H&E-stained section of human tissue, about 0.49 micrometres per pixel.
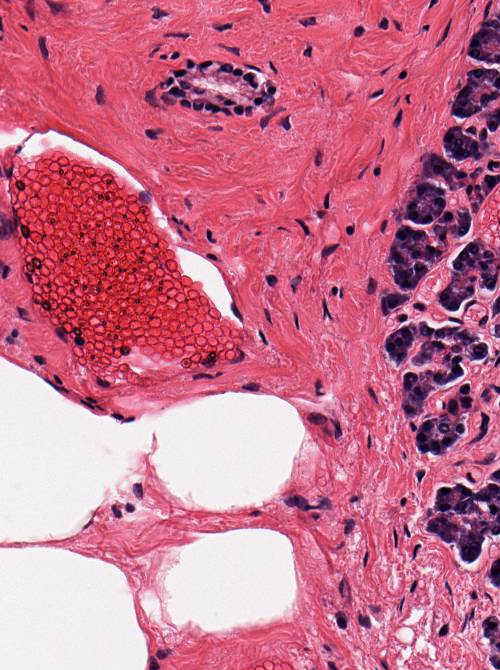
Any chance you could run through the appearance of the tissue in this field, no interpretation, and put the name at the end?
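First, vessels: a thin-walled vessel at the upper left is tightly packed with red blood cells. Next, fat: at the lower left, fat cells appear as large empty rounded spaces with thin septa. Then the right edge: cells with dark purple granular cytoplasm are grouped into acini. Last, stroma: its nuclei are sparse, small, dark and elongated. The tissue is pancreas.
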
